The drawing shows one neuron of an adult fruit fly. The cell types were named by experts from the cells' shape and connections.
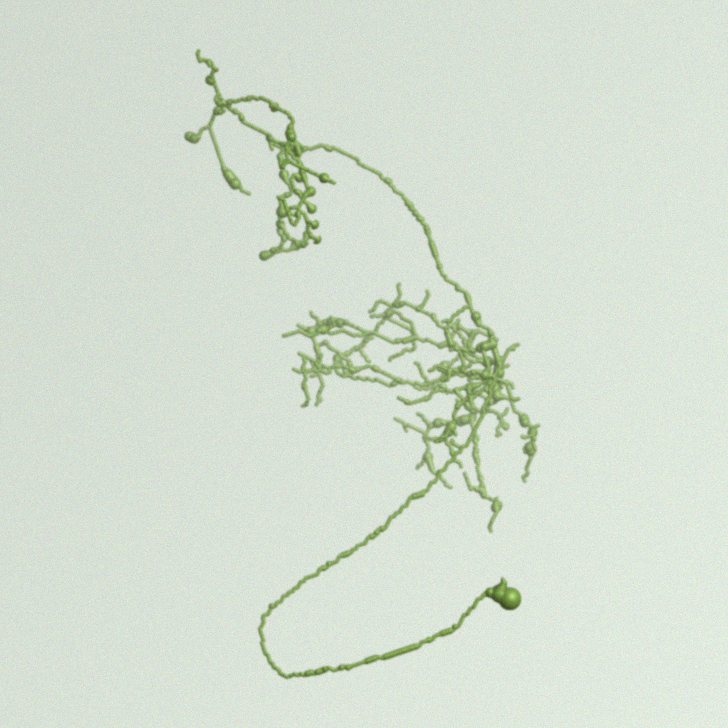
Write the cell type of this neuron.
CB1629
